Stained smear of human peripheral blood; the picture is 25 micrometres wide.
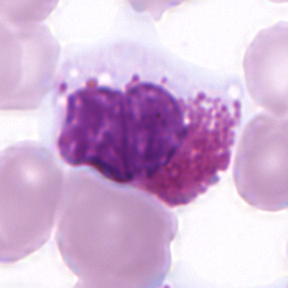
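Eosinophil, outline irregular, not round. Coarse round reddish-purple granules packed to the right of the nucleus. A few small clear vacuoles in pale cytoplasm, upper left of the nucleus. No nucleoli seen.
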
